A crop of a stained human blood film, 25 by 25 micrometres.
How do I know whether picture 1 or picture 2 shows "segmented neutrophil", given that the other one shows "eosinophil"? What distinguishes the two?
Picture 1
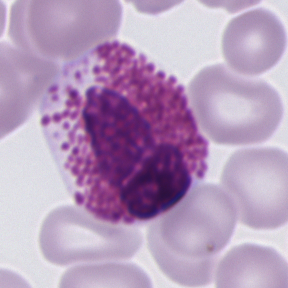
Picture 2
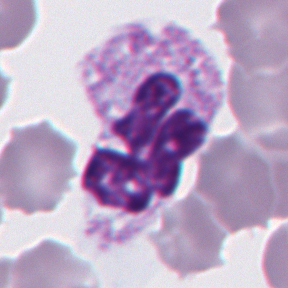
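Eosinophil: picture 1. Segmented neutrophil: picture 2. Granules, picture 1: coarse, round, reddish-pink, fairly even in size, crowding the cytoplasm; thinning along the left edge to a pale, almost colourless rim. Granules, picture 2: fine, pinkish-violet, scattered through the cytoplasm.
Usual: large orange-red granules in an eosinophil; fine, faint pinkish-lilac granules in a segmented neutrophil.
Nucleus, picture 1: two lobes. Picture 2: three lobes joined to one another; no nucleoli.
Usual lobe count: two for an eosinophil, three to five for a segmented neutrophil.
Outline, picture 2: irregular rather than round; red cells pressed against its right side. Size, picture 1: clearly larger than the surrounding red cells. Vacuoles: none. Shared: dense, dark purple chromatin.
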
